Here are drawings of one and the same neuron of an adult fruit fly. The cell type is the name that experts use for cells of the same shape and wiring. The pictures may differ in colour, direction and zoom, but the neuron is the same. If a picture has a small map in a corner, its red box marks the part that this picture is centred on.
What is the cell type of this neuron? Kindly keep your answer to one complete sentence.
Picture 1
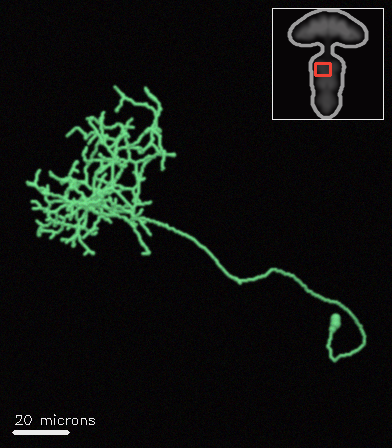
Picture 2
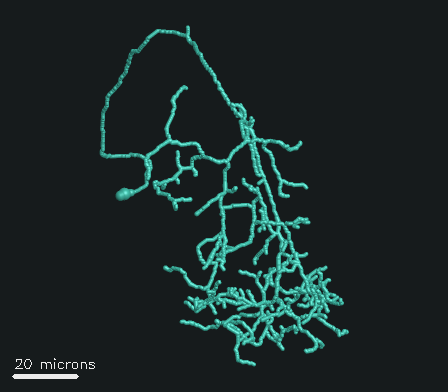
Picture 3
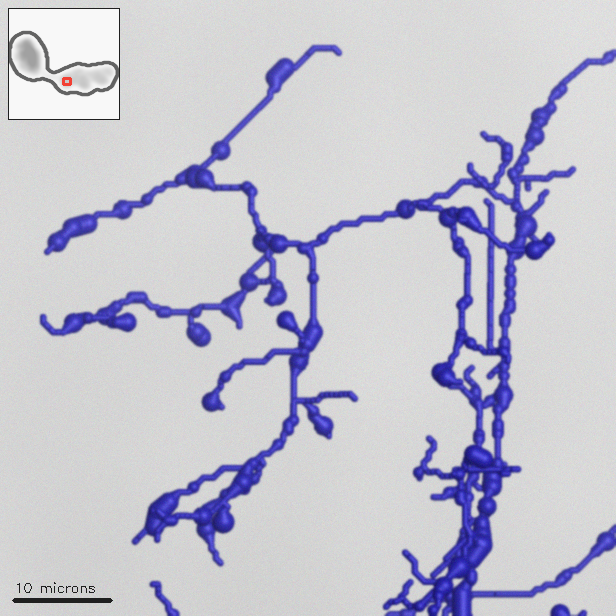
This neuron has been assigned cell type IN12B036.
